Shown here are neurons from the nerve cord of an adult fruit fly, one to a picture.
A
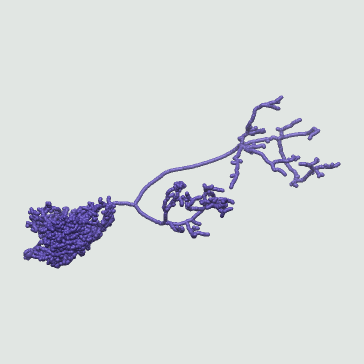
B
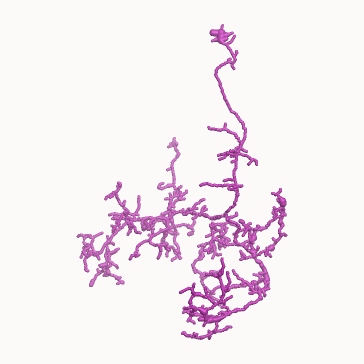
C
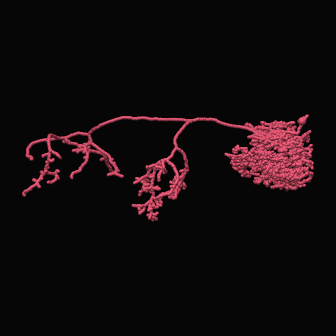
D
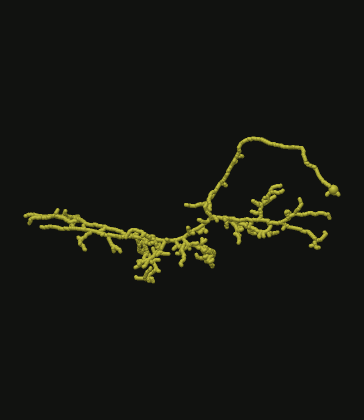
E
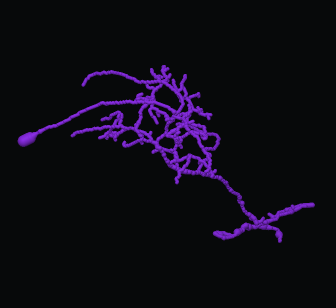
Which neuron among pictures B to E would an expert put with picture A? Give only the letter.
C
